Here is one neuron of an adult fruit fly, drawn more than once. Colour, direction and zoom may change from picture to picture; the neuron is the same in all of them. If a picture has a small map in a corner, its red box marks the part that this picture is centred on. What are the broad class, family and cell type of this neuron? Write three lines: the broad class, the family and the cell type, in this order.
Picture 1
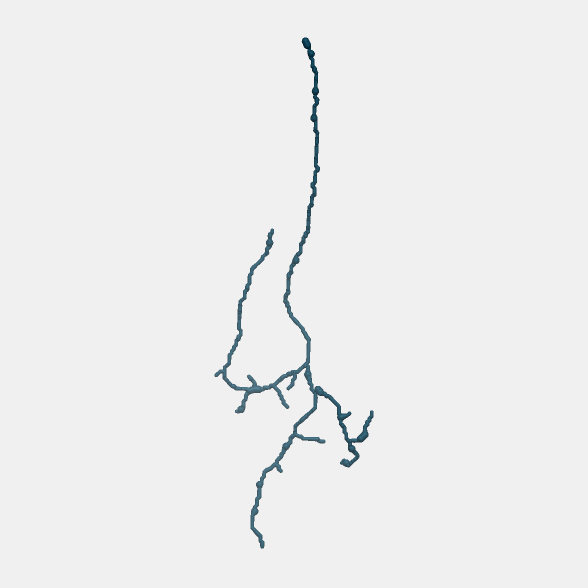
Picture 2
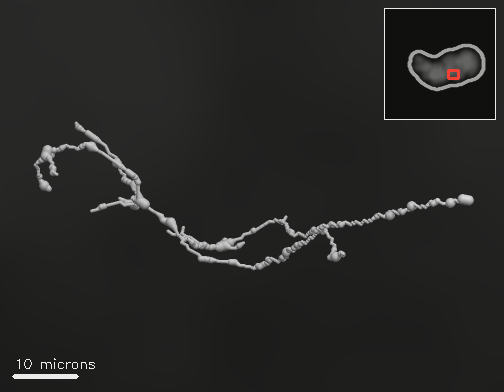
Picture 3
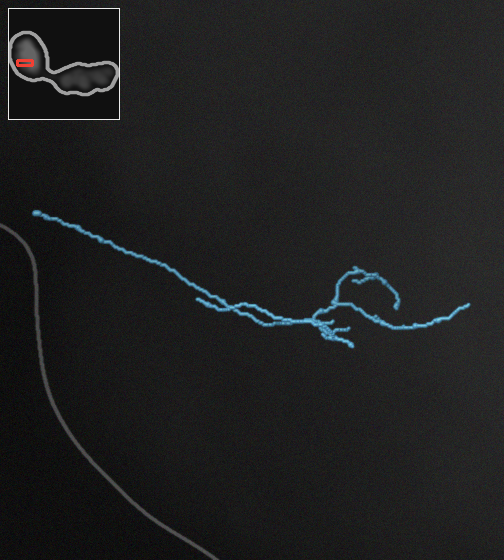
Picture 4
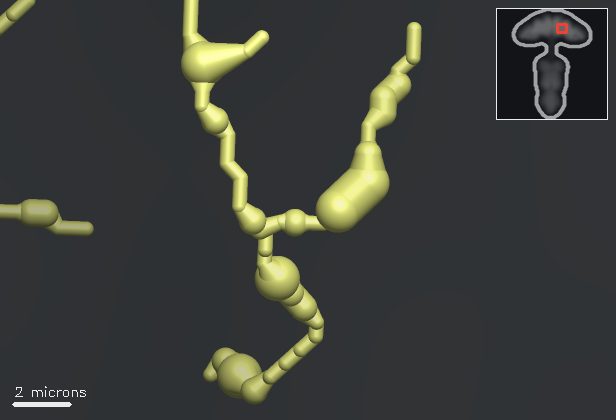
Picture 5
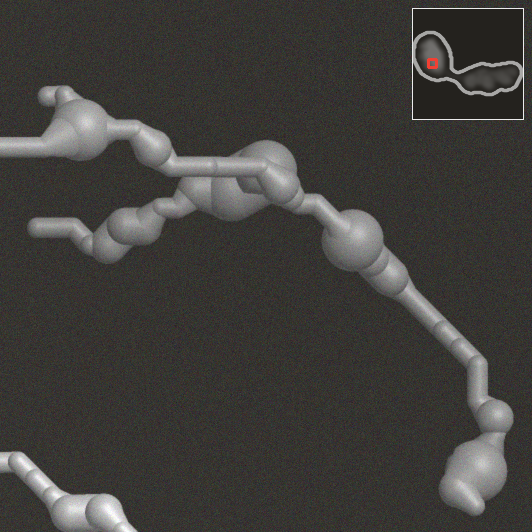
sensory neuron entering the brain
class mechanosensory
JO-mz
